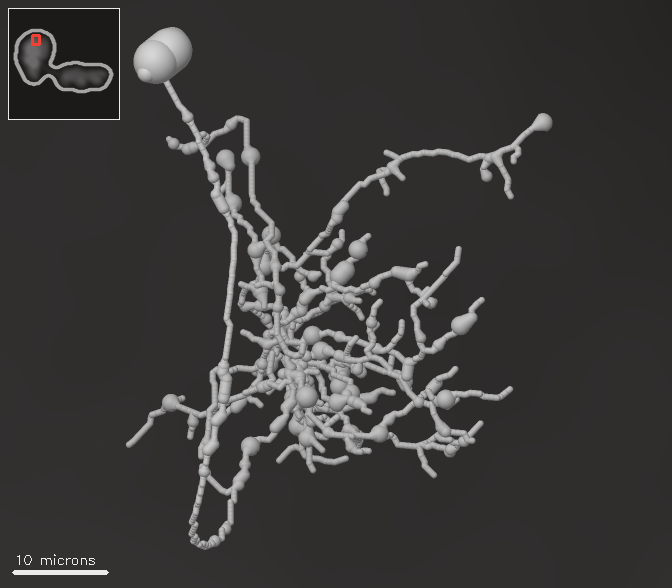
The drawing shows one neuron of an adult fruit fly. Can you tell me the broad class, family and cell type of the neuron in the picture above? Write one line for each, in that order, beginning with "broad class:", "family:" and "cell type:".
broad class: central-brain intrinsic neuron
family: hemilineage VLPl4_dorsal
cell type: LHAV4a4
